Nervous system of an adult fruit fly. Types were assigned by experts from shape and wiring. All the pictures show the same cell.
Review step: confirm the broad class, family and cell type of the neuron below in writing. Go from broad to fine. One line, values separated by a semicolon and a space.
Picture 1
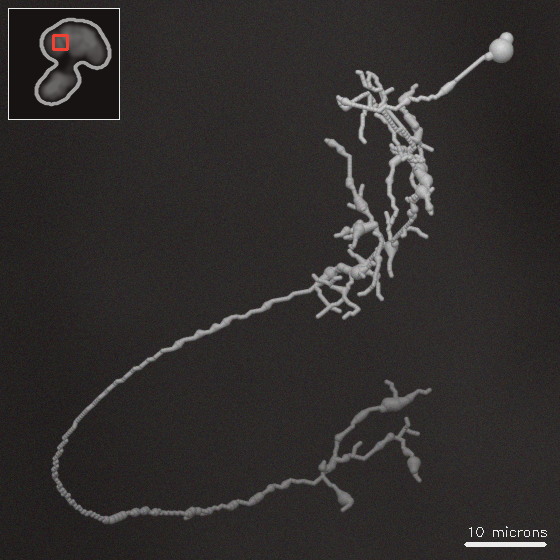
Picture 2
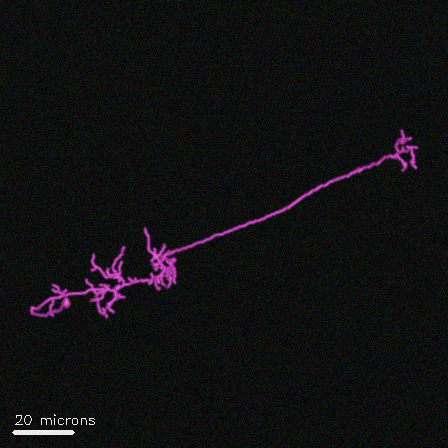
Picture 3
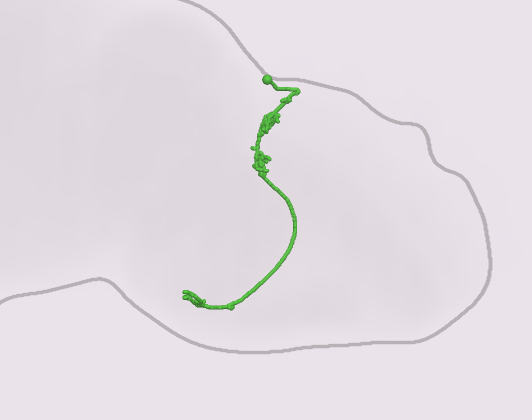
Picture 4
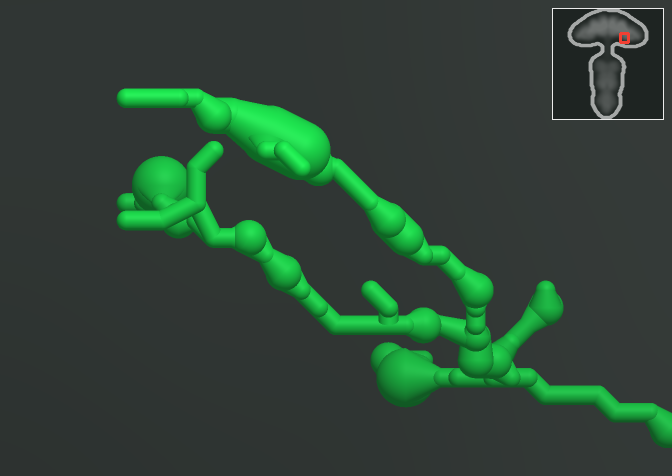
optic-lobe intrinsic neuron; TmY; TmY18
